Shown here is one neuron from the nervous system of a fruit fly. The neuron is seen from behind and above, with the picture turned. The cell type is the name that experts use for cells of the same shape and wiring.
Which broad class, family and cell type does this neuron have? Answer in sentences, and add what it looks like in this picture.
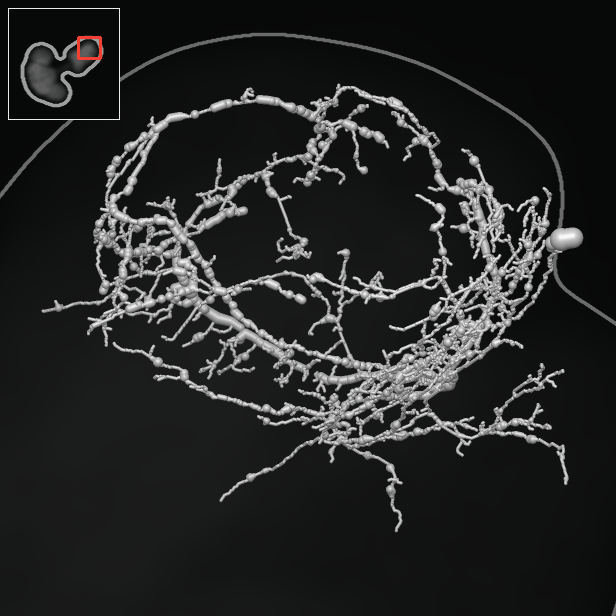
This is a nerve-cord intrinsic neuron. The family is hemilineage 04B. The cell type is IN04B005. It lies in the nerve cord. The cell body is on the right of the picture. More than a hundred branch ends can be seen.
